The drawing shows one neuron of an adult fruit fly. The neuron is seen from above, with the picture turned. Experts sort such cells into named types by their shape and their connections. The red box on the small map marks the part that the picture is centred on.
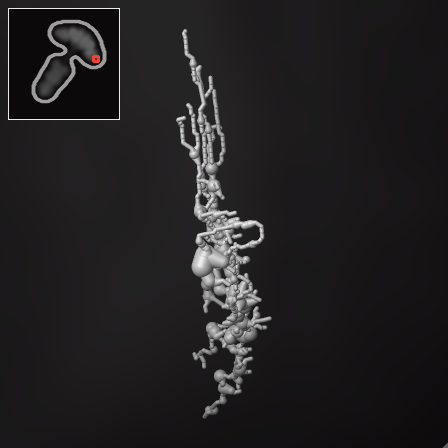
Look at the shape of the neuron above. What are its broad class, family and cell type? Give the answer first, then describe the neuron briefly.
It is an optic-lobe intrinsic neuron. The family is Dm. Its cell type is Dm-DRA1. It lies in the brain. Its cell body lies in the middle of the picture. Dozens of branch ends can be seen.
